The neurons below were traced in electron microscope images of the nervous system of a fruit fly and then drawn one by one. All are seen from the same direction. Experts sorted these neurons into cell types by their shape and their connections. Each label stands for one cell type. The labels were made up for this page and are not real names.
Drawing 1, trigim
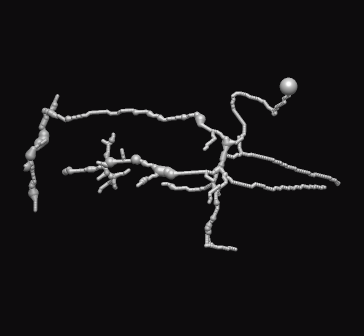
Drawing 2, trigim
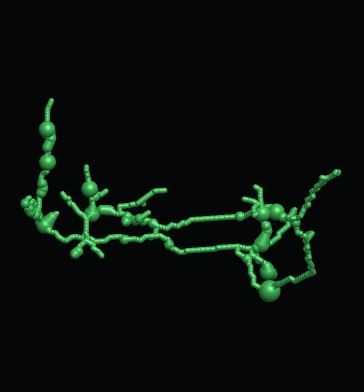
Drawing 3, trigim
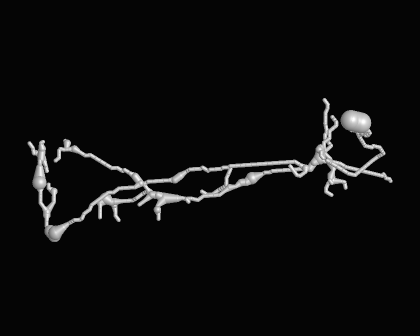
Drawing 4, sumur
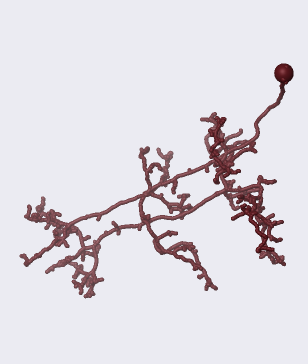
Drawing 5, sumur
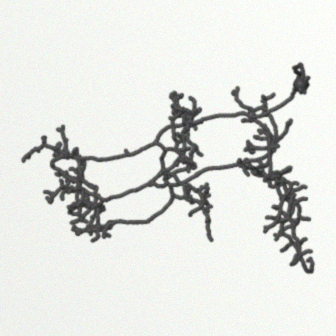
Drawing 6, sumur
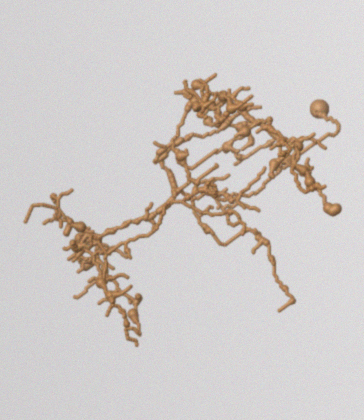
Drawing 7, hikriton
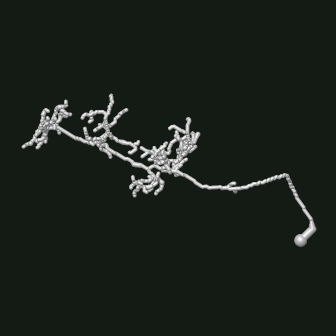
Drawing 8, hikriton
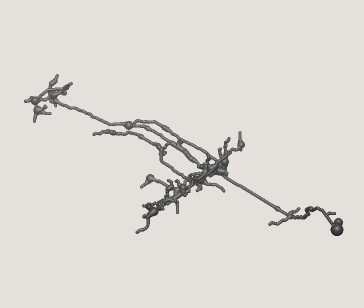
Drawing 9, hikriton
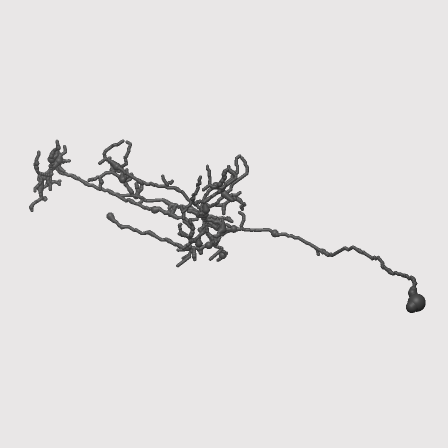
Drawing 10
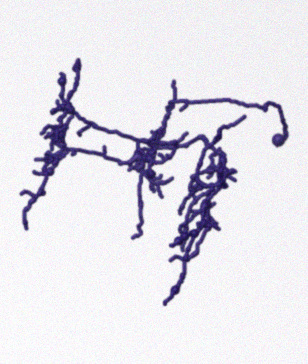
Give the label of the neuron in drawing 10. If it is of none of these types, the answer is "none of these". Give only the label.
sumur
